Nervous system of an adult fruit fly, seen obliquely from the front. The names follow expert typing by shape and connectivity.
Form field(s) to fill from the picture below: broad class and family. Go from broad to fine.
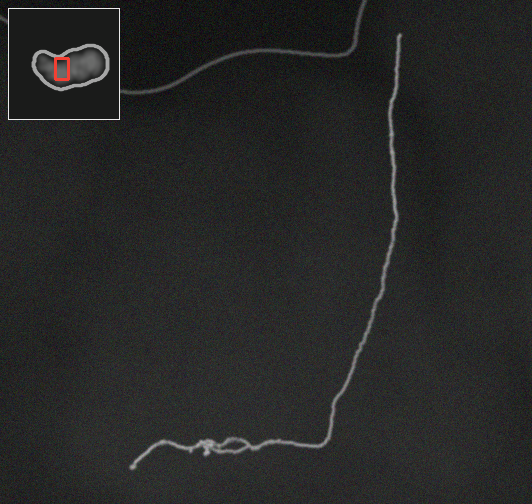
sensory neuron entering the nerve cord; class mechanosensory tactile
